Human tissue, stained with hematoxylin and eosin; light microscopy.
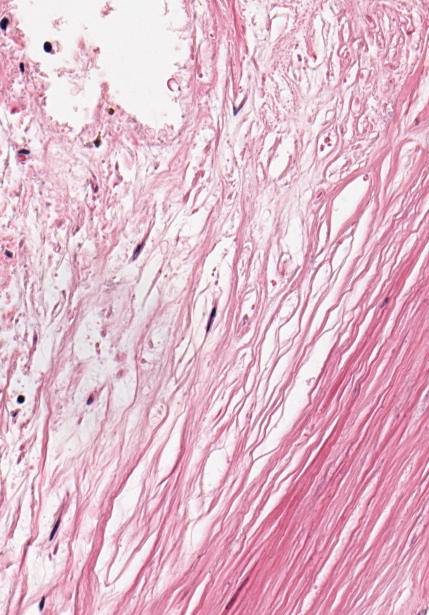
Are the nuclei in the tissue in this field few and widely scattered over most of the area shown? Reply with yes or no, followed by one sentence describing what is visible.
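Yes. Cells are sparse, and most nuclei are thin, dark and spindle-shaped, lying between the fibres.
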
